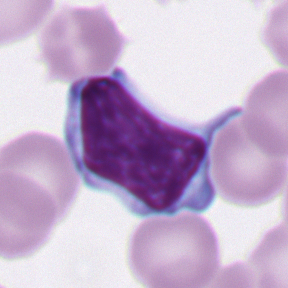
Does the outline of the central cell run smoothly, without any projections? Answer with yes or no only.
No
